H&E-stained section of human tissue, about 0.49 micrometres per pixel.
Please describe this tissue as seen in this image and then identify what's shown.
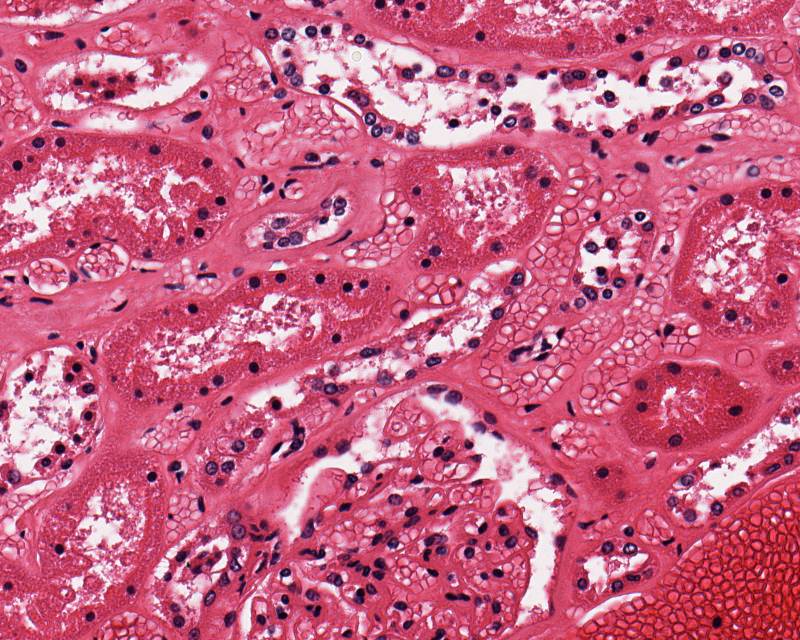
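To begin, round, oval and elongated tubules cut in various planes crowd the field, separated by narrow stroma. Many, notably on the left and at the upper and middle right, have deeply pink granular cytoplasm. Their nuclei are small, round, dark and well spaced. This is renal cortex.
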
